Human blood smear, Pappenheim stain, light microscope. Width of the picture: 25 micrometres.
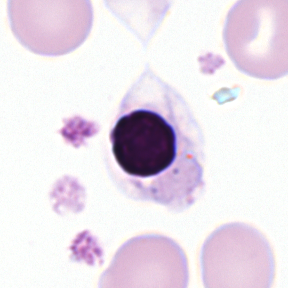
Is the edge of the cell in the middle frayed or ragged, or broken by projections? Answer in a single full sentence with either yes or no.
Yes, this cell has an outline that is rough instead of smooth.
